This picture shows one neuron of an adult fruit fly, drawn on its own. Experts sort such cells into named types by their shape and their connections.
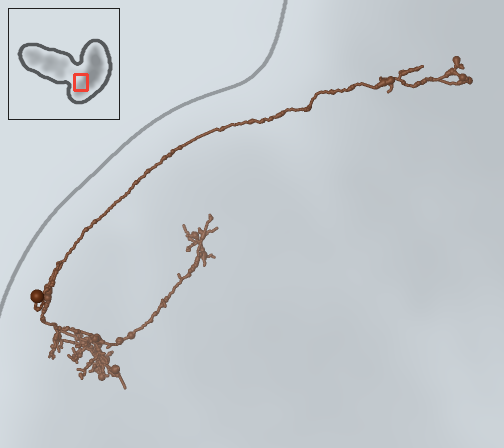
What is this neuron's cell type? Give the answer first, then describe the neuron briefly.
Its cell type is LLPC1. Its broad class is visual projection neuron. It is in the brain and does not reach the nerve cord. In this view it is wider than it is tall.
